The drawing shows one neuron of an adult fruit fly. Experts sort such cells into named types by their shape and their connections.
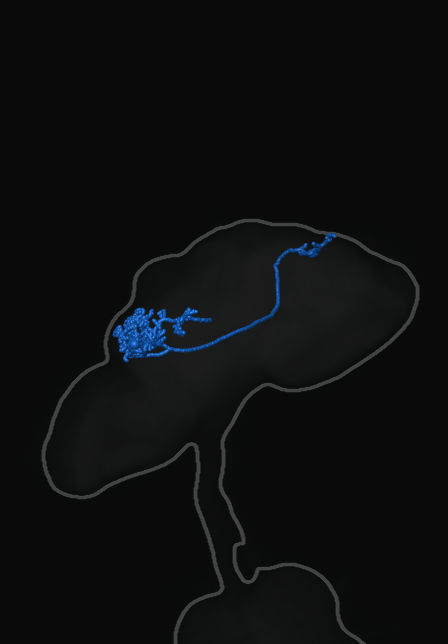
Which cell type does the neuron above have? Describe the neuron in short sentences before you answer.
It is in the brain and does not reach the nerve cord. As drawn here it is wider than it is tall. This is a central-brain intrinsic neuron. It is of cell type AVLP268.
